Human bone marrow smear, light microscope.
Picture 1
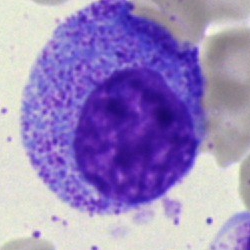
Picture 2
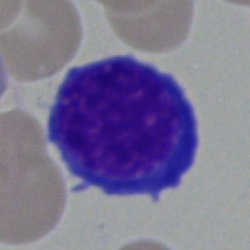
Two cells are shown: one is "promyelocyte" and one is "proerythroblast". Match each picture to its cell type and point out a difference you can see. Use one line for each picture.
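Picture 1 – promyelocyte. Numerous purple granules are scattered throughout the cytoplasm.
Picture 2 – proerythroblast. No granules are visible in the cytoplasm.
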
